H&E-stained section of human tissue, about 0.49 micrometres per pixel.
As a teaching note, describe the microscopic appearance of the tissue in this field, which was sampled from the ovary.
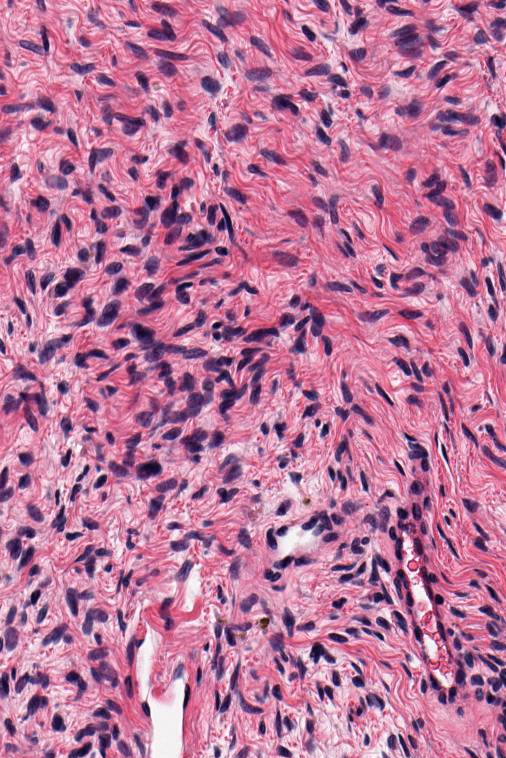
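Spindle cells in collagenous stroma occupy the entire field; no glands, no epithelium. Nuclei dark, elongated, many wavy or bent. Cytoplasm scant; cell borders indistinct. Nuclear crowding greatest in a band across centre-left.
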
